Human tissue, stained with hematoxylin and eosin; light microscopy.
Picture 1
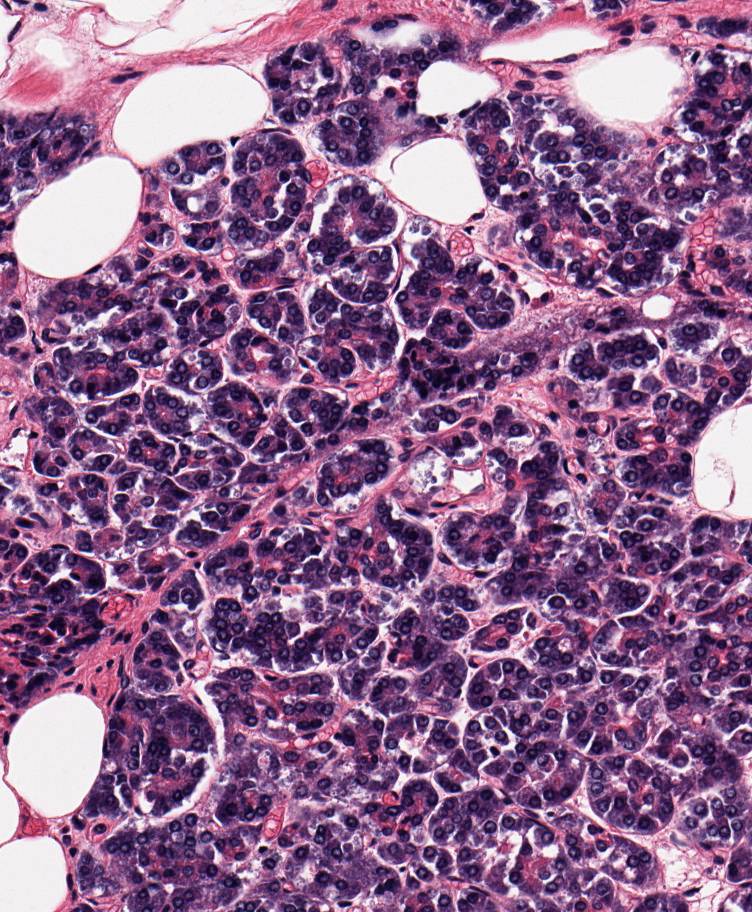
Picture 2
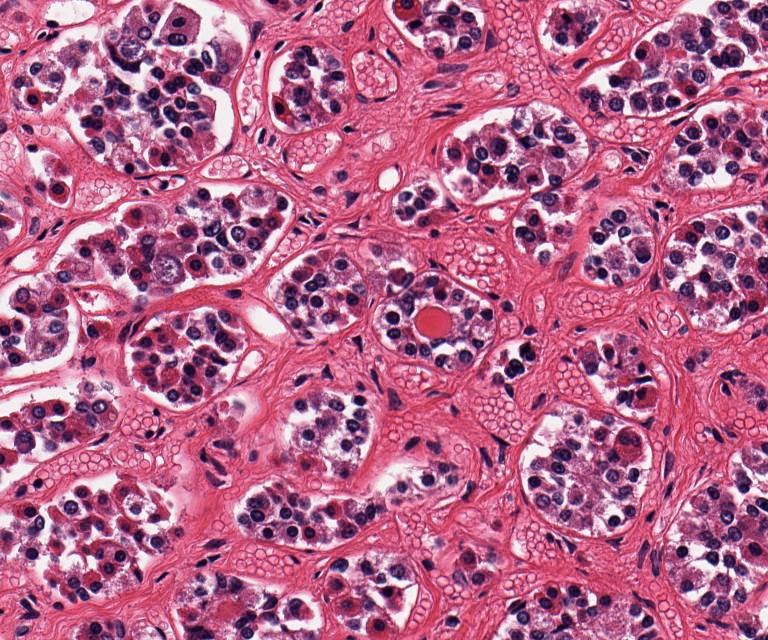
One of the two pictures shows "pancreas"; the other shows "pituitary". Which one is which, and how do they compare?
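The pancreas is picture 1, the pituitary picture 2. The pancreas field is filled with closely packed small rounded acini grouped into lobules, their cells densely purple and basophilic, with round nuclei toward the base and small, inconspicuous central lumens. The pituitary is built instead from rounded nests of cells with round, darkly stained nuclei, separated by bands of pink fibrous stroma with scattered spindle-shaped nuclei. Near the centre, one nest holds a single round, homogeneous, deep pink globule.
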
